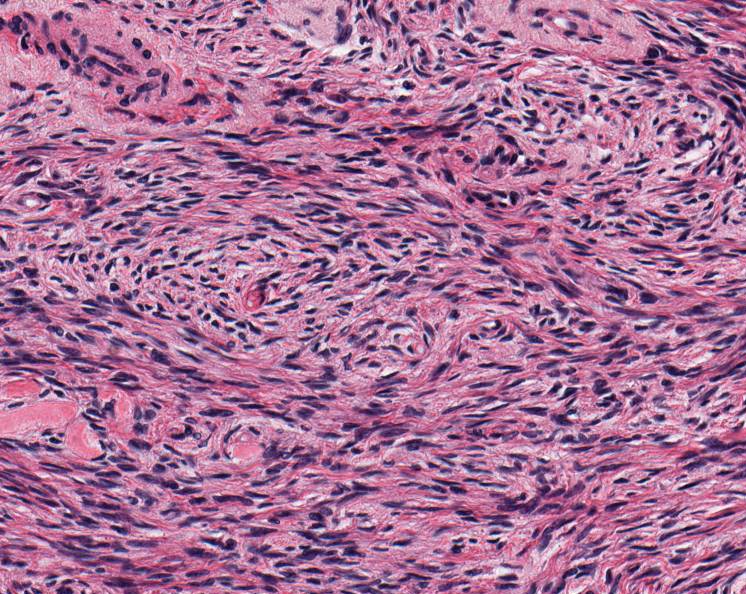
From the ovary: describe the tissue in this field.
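You've got spindle cells through the whole field, swirling in interlacing bundles. Their nuclei are slender, elongated and dark-staining, many tapered or wavy at the ends. Cytoplasm is scant and pale pink with indistinct borders, and fine pink collagen fibres run between the cells.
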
